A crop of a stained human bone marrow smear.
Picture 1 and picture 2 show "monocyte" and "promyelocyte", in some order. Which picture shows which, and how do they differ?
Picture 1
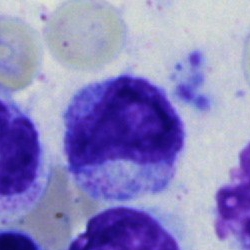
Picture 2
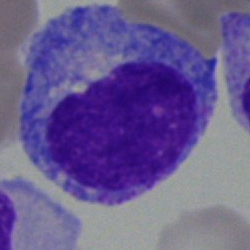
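Picture 1 shows a monocyte; picture 2 shows a promyelocyte. Nucleus: in picture 1 it fills the upper part of the cell, while in picture 2 its chromatin is dark purple and finely stippled rather than clumped, and its upper-left edge is indented. Cytoplasm: picture 1 has a visible band along the lower side, pale lilac-grey and holding fine pinkish-purple granules; picture 2 has abundant blue cytoplasm with a mottled, patchy texture and a pale, clear area against that indented edge of the nucleus.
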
